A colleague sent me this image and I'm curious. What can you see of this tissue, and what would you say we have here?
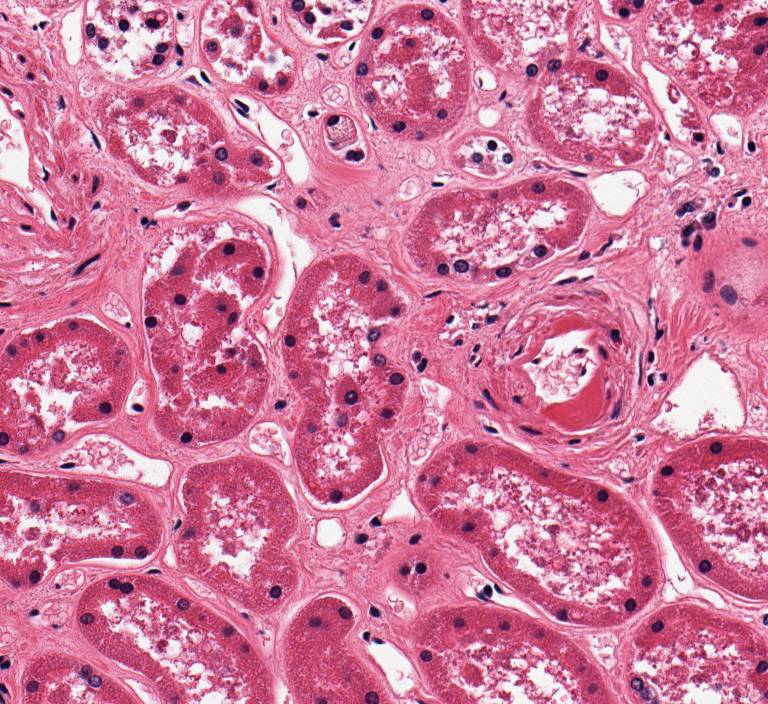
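Tubules here are each lined by a single layer of cuboidal epithelial cells, whose cytoplasm is abundant, granular and deeply eosinophilic. Their round, dark nuclei sit toward the cell bases. Just right of centre, a small vessel with a thick, concentrically layered wall holds a glassy pink deposit. The tissue is renal cortex.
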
